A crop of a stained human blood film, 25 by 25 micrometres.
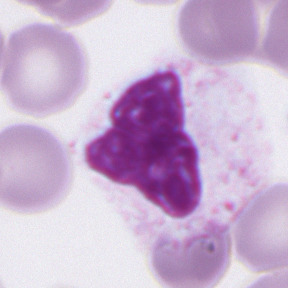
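A segmented neutrophil sits at the centre; notice how its nucleus is irregular and folded into several overlapping lobes, giving a roughly triangular outline. The nuclear chromatin stains a dense, dark purple-magenta. Because the nucleus sits toward the left, a wider band of cytoplasm is left on the right. Look through the cytoplasm for its fine, scattered pink-red granules.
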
